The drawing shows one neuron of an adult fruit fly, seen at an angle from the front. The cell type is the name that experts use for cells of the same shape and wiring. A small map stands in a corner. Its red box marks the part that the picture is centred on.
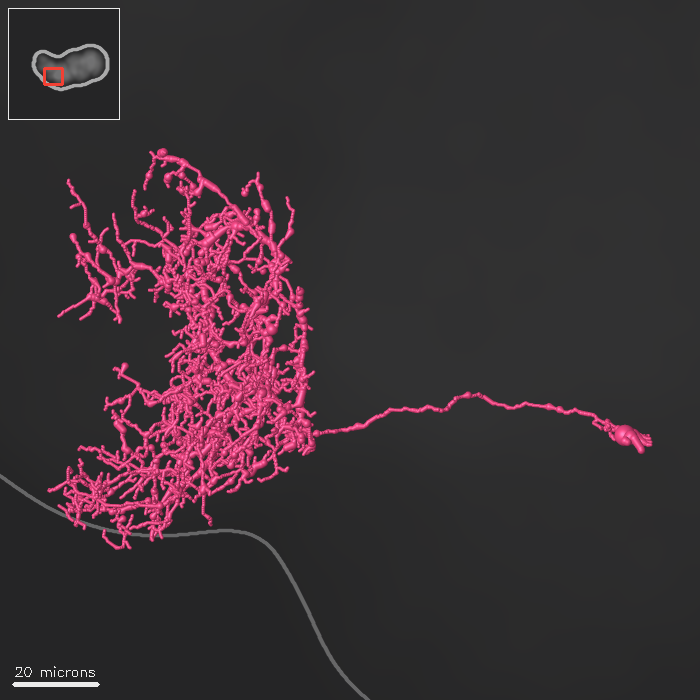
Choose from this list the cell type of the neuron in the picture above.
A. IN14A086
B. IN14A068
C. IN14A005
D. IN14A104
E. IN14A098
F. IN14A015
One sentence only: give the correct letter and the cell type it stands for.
In cell type, the neuron corresponds to option C, IN14A005.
